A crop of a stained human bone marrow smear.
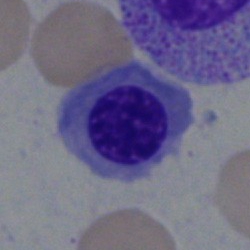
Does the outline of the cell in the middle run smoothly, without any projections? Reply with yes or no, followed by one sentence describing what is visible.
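No. The cell outline is irregular, with small blunt bumps along its edge.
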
